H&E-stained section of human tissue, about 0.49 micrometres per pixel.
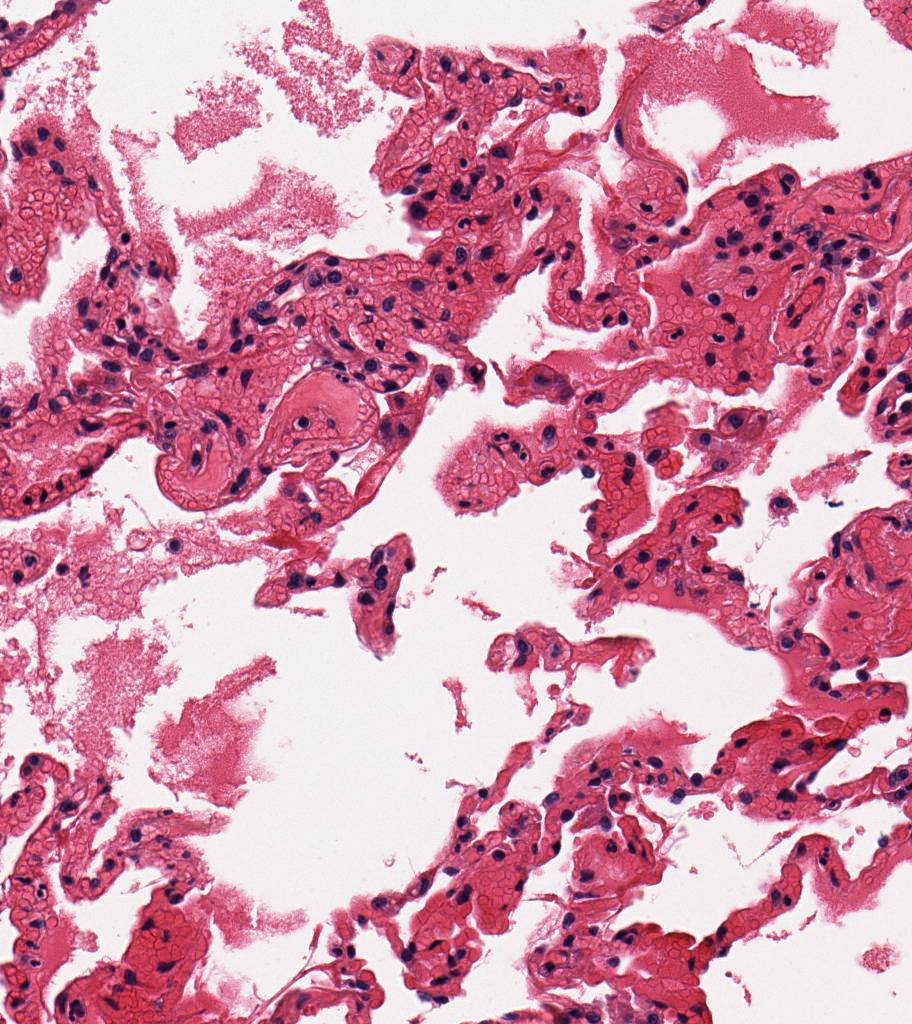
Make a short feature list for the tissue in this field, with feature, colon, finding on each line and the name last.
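Walls: thin, branching, folded, dividing the field into large irregular open spaces
Capillaries: crowded with closely packed red blood cells
Nuclei: small, dark, round to oval, scattered singly along the walls
Glands: none seen
Fat cells: none seen
Name: lung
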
